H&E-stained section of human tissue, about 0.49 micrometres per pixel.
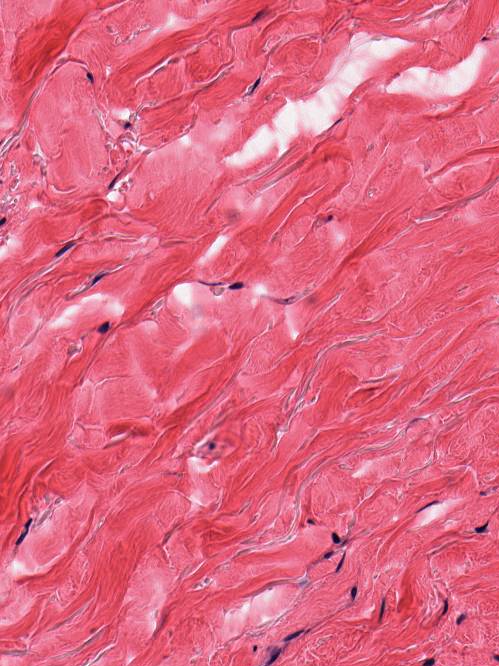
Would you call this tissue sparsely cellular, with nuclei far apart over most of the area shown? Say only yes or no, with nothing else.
Yes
